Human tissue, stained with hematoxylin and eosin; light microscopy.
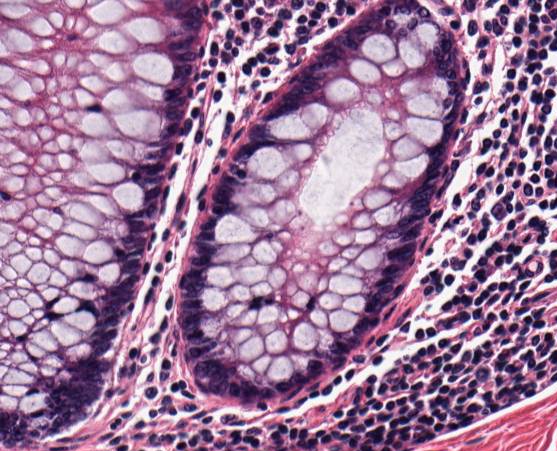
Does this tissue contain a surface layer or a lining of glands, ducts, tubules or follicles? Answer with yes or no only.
Yes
